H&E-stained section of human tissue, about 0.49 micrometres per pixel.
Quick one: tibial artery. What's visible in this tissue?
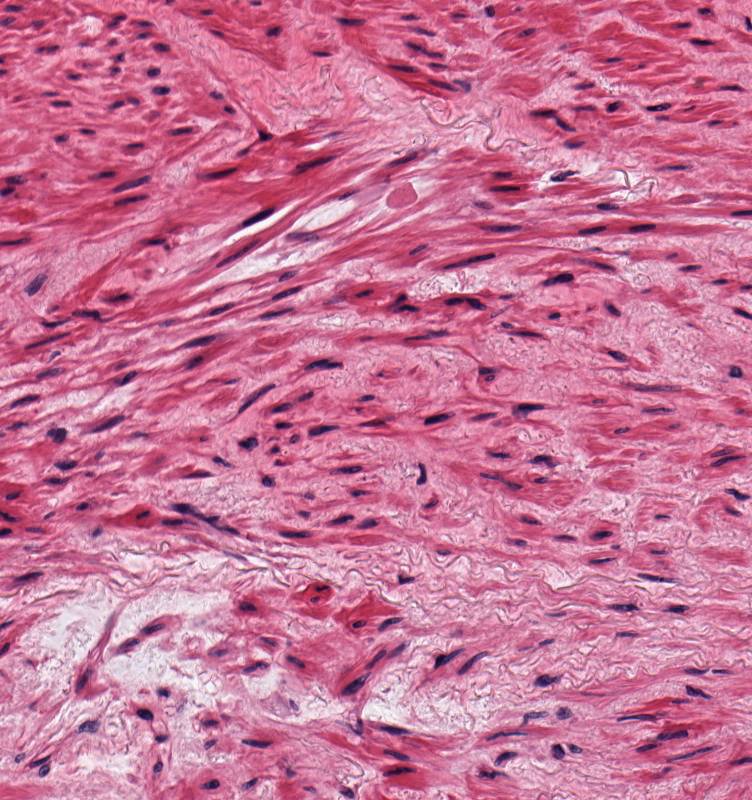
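Spindle cells are what I see throughout, gathered into bundles that run in several directions and cross one another. Their nuclei are elongated and dark-staining, many with blunt ends, and fairly uniform in size, without strikingly enlarged forms. Each cell has ample bright pink cytoplasm.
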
